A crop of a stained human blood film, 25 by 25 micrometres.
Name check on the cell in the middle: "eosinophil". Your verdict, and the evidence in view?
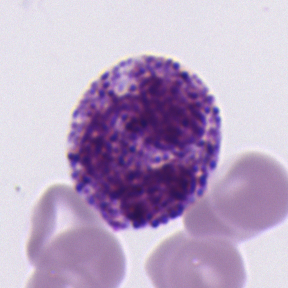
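Look first at the nucleus: the granules lie over it, so you can't trace its outline.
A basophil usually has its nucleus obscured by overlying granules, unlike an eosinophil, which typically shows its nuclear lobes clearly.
That point goes with basophil. The granules are coarse and dark purple.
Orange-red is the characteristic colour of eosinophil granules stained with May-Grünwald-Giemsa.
So their colour counts against eosinophil. The outline is round to slightly oval and smooth, about 16 by 13 micrometres.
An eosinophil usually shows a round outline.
So the shape doesn't argue against eosinophil. This is a basophil, not an eosinophil.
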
